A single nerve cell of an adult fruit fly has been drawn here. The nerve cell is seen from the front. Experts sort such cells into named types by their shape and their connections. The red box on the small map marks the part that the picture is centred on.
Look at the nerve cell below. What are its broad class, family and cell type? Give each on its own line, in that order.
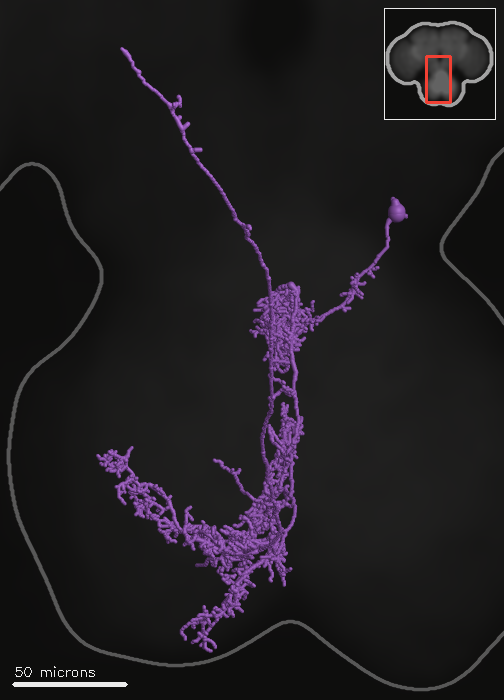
ascending neuron
hemilineage 09B
AN09B009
